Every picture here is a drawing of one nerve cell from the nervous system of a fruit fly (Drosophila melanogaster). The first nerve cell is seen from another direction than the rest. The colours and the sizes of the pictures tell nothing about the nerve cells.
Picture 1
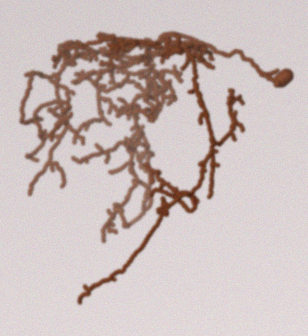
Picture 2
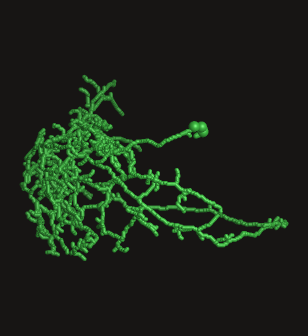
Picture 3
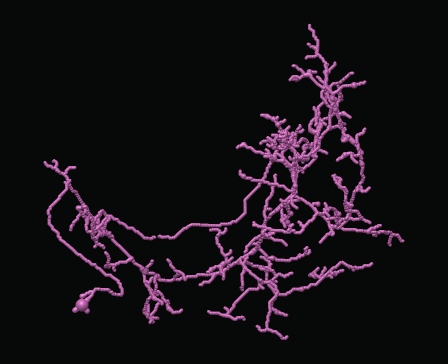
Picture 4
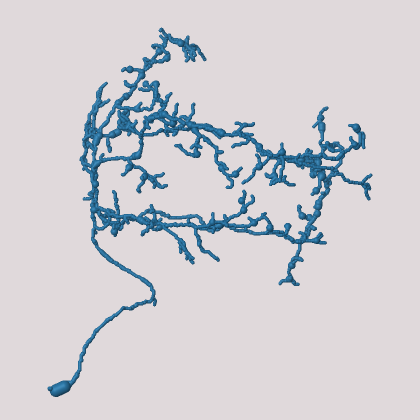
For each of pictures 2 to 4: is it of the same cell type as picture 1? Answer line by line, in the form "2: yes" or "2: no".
2: yes
3: no
4: no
